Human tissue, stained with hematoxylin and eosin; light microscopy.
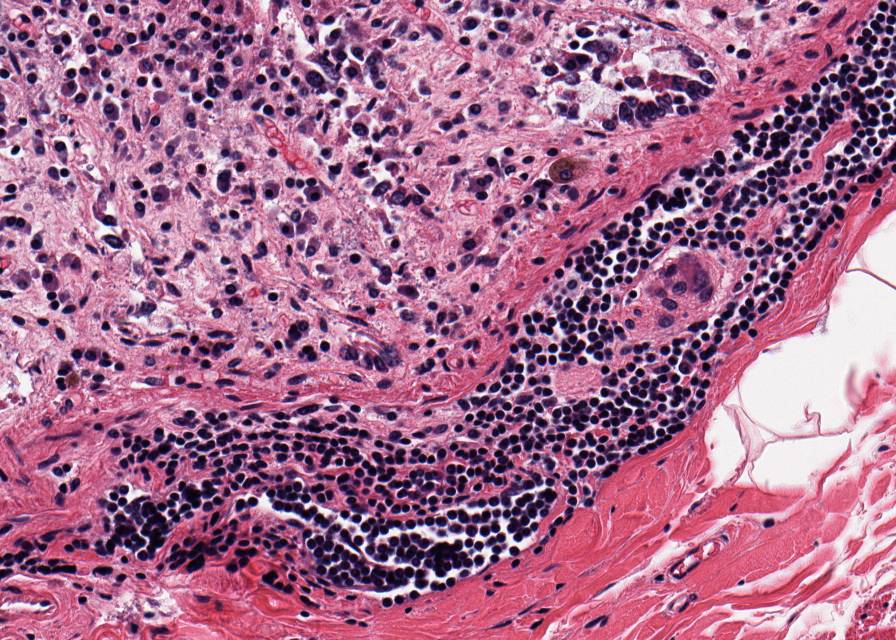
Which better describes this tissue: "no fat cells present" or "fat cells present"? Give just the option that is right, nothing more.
Fat cells present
